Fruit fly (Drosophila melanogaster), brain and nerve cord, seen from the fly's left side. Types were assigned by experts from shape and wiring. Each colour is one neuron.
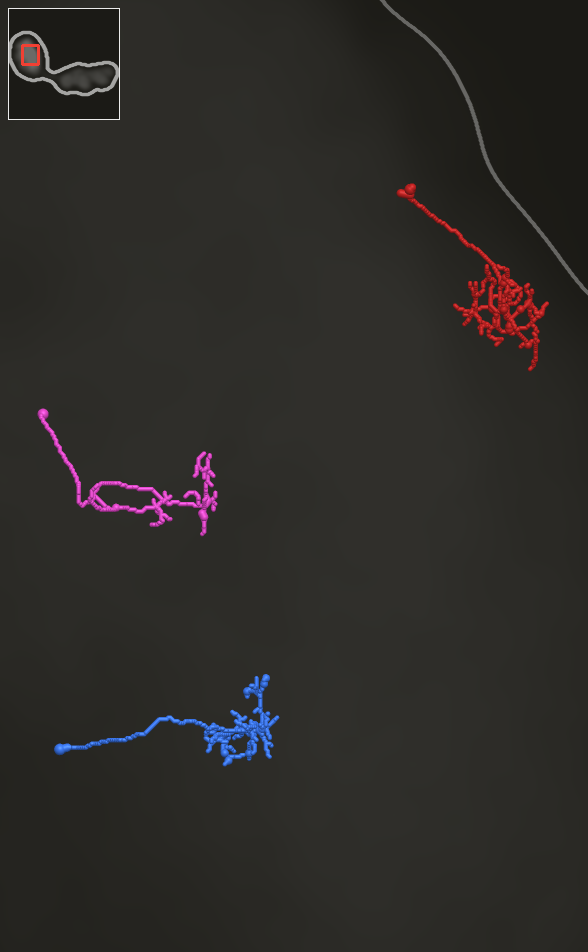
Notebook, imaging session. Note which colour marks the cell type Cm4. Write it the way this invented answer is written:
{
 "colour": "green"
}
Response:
{
 "colour": "magenta"
}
